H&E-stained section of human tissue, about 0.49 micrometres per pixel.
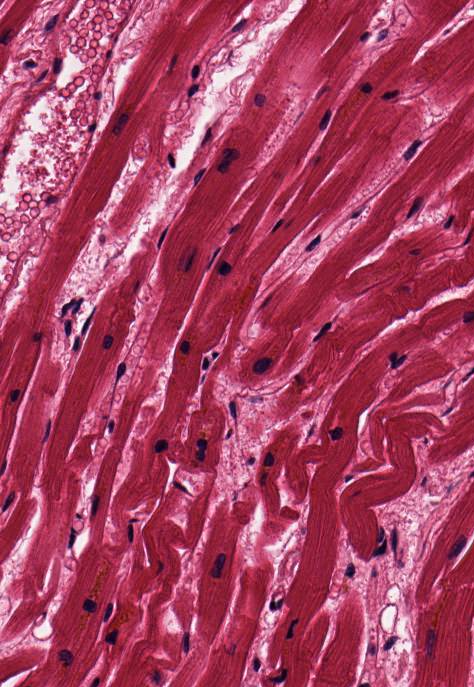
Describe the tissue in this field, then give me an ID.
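Fibres branch, joining neighbouring fibres. Nuclei oval, central within the fibres. Some fibres: small golden-brown granules in cytoplasm near the nucleus. Upper left: vessel packed with red blood cells. Tissue: left ventricle of the heart.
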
